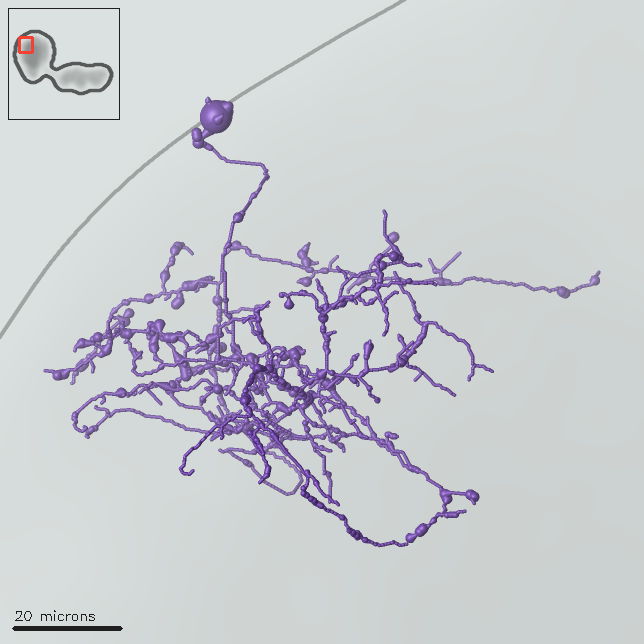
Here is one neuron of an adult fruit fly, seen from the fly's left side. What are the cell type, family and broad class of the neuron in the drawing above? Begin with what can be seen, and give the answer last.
From left to right in the picture it spans about 100 microns. Dozens of branch ends can be seen. Its cell type is SMP133. Its family is hemilineage SMPad3. Its broad class is central-brain intrinsic neuron.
